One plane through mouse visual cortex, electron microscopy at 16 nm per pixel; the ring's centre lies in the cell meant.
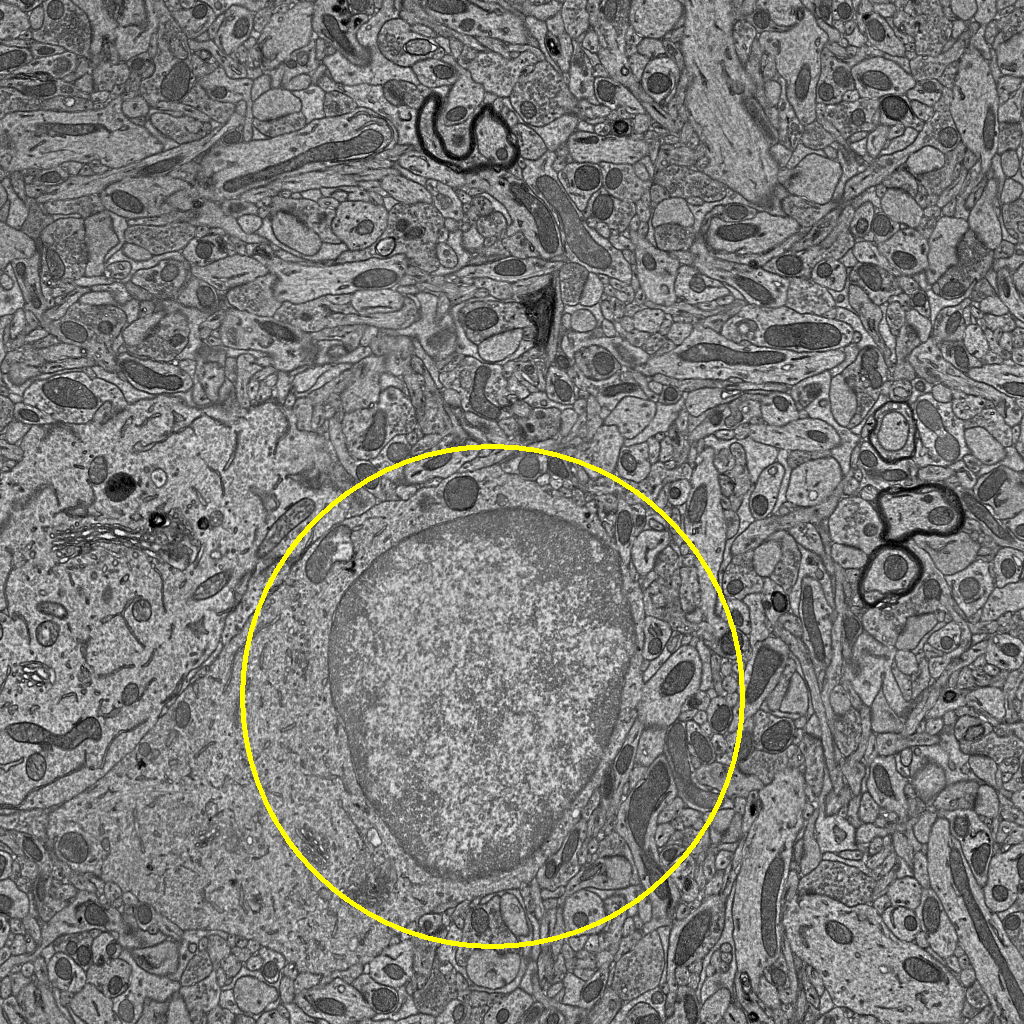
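Oligodendrocyte: the ringed cell in mouse visual cortex. Its large, rounded nucleus shows its full outline inside the ring. The nuclear envelope runs smoothly, without deep infoldings. Coarse dark patches of chromatin lie among paler areas of the nucleus. No distinct nucleolus appears in this section of the nucleus.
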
